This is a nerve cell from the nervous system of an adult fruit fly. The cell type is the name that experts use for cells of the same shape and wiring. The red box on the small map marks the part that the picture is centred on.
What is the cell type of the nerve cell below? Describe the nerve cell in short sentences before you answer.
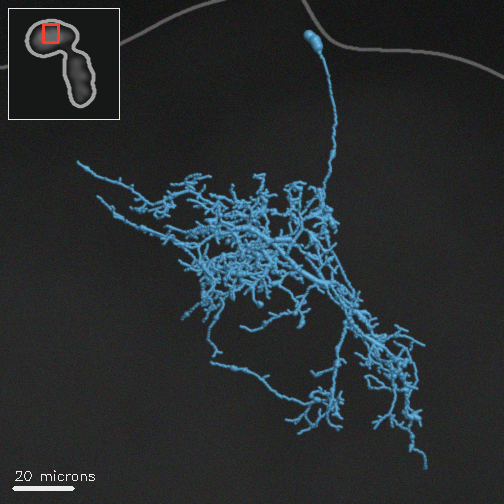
Its cell body lies at the top of the picture. From top to bottom in the picture it spans about 150 microns. Its broad class is central-brain intrinsic neuron. The cell type is LAL098.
